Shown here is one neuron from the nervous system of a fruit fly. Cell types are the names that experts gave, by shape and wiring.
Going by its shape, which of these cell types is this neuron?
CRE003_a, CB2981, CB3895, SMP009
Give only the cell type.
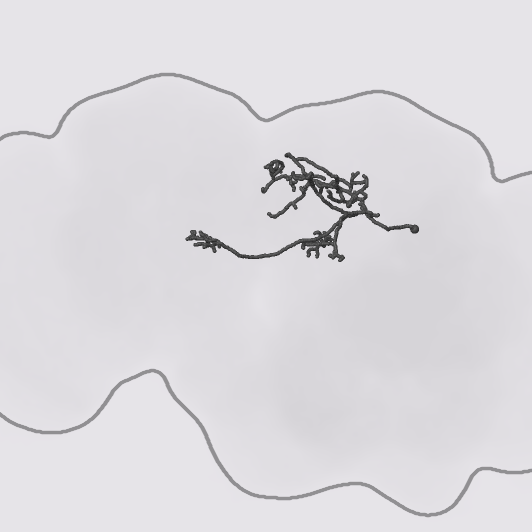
CB2981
